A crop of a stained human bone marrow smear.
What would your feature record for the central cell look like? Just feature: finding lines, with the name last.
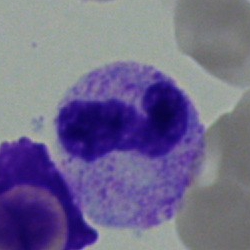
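Outline: round and smooth
Chromatin: dark purple, coarsely clumped
Cytoplasm: abundant, pale lilac, filling most of the lower half
Granules: fine, purple-pink, scattered throughout the cytoplasm
Name: band neutrophil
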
